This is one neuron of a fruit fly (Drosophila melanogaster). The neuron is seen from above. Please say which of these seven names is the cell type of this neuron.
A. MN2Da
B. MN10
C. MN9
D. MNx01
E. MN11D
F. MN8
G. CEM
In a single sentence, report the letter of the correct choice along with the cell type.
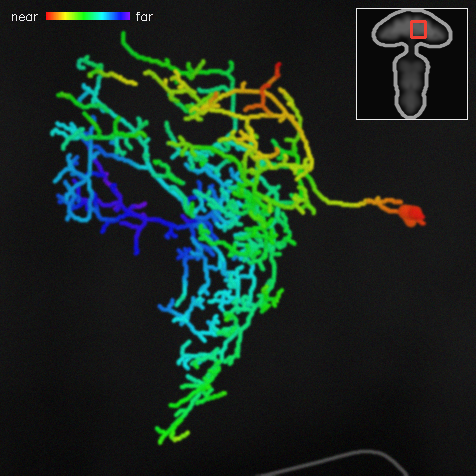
The cell type for the neuron is option A, which is MN2Da.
